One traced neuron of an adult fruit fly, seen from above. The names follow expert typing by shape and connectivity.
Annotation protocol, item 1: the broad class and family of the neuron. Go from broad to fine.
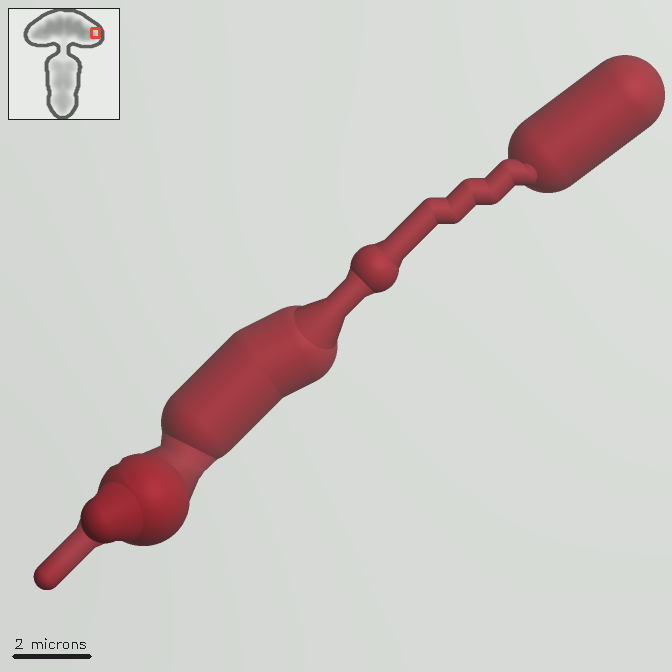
photoreceptor or other optic-lobe sensory neuron; class visual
